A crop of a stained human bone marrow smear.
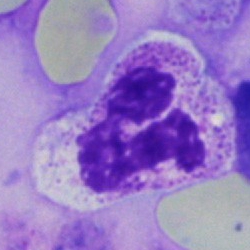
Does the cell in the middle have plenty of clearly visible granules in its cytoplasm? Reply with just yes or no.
Yes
